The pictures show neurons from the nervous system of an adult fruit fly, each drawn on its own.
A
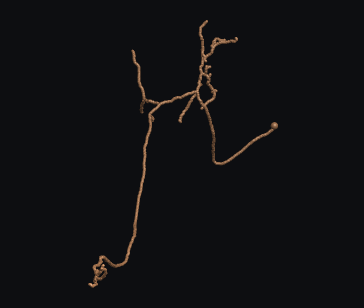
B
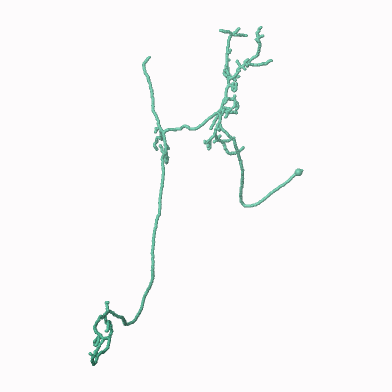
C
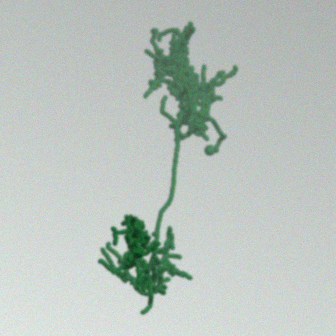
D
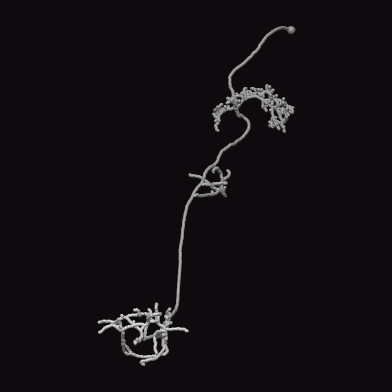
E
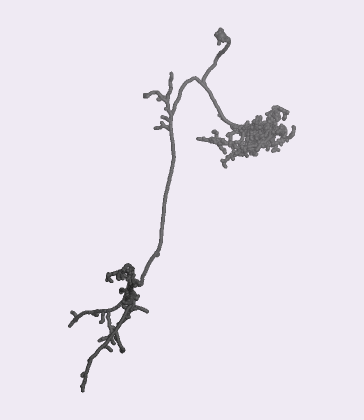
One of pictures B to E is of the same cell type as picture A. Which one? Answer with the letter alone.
B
